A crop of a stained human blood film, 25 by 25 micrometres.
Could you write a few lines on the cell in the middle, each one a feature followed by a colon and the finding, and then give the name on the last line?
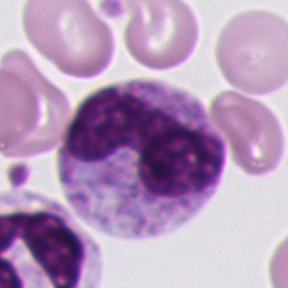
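Nuclear shape: curved, two broad lobes joined together
Nuclear position: across the upper half of the cell, most cytoplasm below
Chromatin: dark purple, coarsely clumped
Nucleoli: none seen
Name: band neutrophil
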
